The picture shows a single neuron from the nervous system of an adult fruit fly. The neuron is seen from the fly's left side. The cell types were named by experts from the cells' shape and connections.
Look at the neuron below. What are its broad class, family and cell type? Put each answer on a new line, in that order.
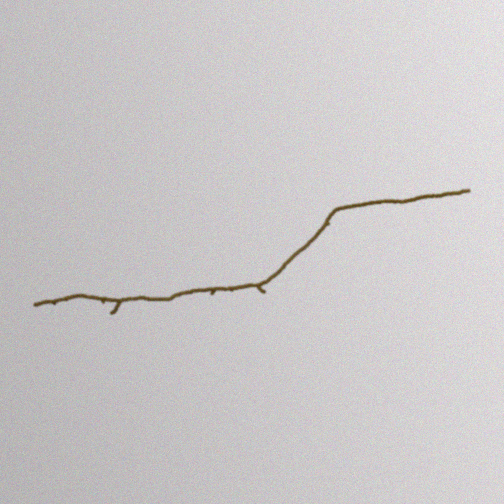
sensory neuron entering the nerve cord
class mechanosensory proprioceptive
SNpp02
